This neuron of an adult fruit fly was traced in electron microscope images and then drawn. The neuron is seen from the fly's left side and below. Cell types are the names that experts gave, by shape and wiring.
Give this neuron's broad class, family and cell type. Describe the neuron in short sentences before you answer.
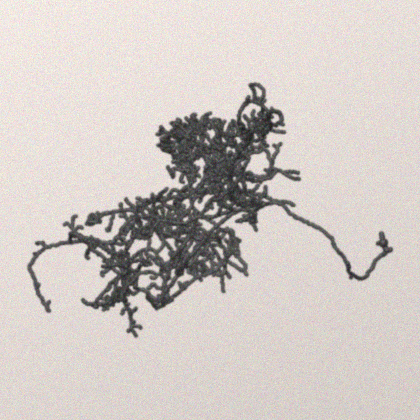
Its cell body lies on the right of the picture. The picture shows dozens of branch ends. Its broad class is central-brain intrinsic neuron. Its family is hemilineage DM4_dorsal. Its cell type is SMP504.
